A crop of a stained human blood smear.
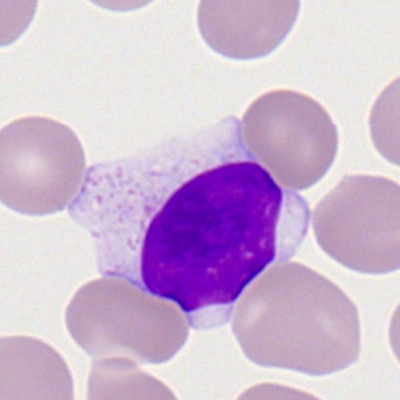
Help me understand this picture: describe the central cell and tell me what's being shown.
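The outline of this cell is irregular and angular rather than round. Its nucleus sits toward the right side of the cell. The chromatin is dense and deep purple. Fine reddish-purple granules lie scattered through the cytoplasm. This is a lymphocyte.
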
